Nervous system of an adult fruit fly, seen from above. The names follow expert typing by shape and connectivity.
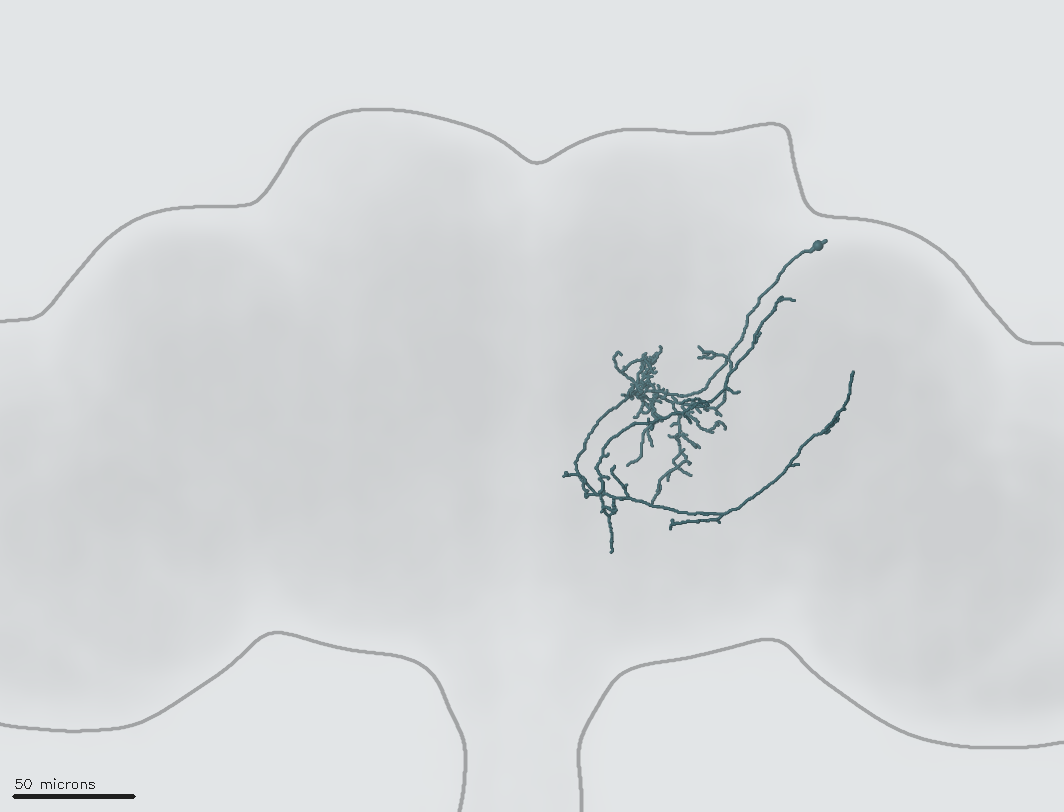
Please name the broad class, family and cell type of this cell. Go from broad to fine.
central-brain intrinsic neuron; hemilineage VESa2; CB1087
